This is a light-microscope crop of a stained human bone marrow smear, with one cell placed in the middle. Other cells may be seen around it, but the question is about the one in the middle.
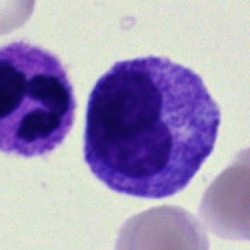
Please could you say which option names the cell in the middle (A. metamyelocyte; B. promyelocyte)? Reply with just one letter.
A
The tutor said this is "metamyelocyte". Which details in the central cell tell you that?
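Much of what is visible goes with a metamyelocyte. The nucleus is indented on its right side, which gives it a kidney-like shape.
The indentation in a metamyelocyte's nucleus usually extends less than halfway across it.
Fine purple granules are scattered through the cytoplasm.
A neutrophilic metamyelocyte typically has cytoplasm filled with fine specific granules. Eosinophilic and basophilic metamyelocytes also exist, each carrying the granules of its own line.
In addition, the nucleus sits off-centre toward the left, and its chromatin stains dark purple throughout.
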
